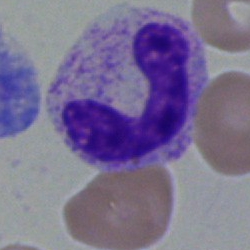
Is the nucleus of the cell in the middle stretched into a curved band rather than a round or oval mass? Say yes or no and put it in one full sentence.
Yes, in this cell the nucleus is a bent band with no separate lobes.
